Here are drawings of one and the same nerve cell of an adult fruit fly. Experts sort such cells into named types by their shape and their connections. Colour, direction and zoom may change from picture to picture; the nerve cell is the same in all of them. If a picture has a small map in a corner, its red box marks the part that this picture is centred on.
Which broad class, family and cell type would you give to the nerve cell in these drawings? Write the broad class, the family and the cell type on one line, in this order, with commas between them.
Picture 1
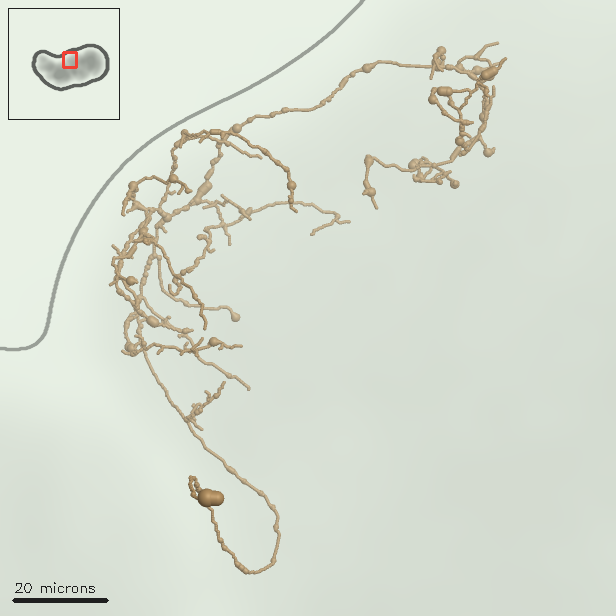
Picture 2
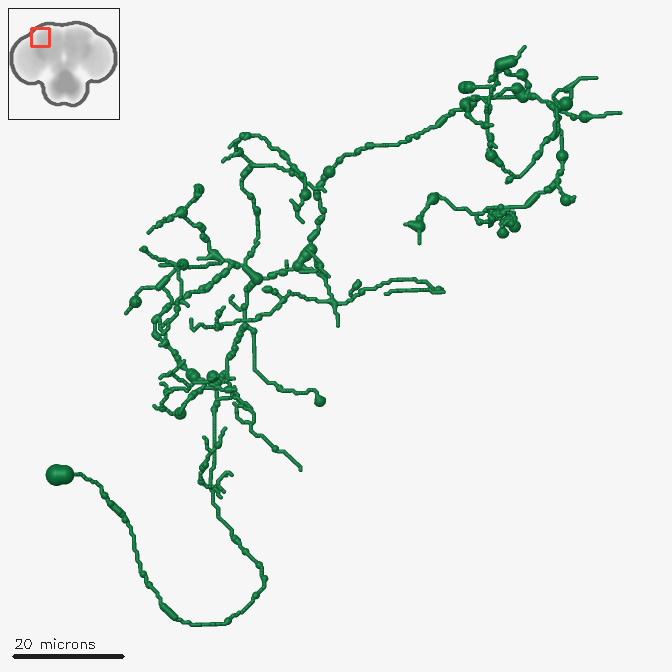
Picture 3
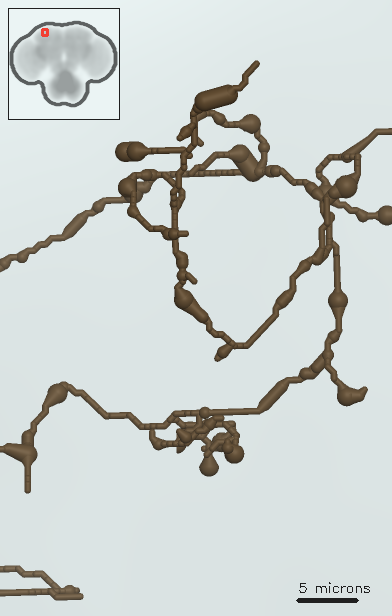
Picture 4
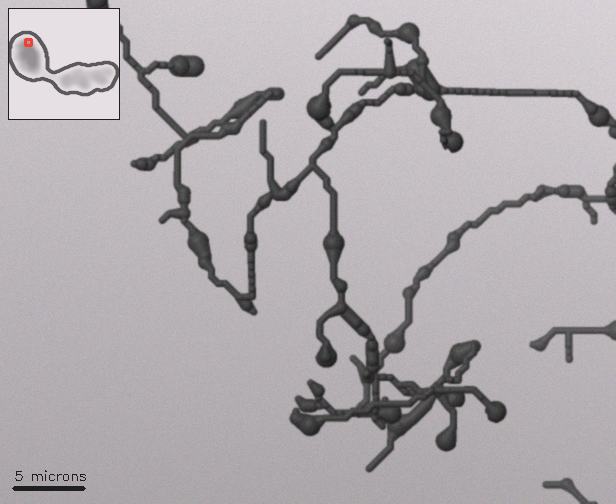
central-brain intrinsic neuron, hemilineage LHa3, CB0996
